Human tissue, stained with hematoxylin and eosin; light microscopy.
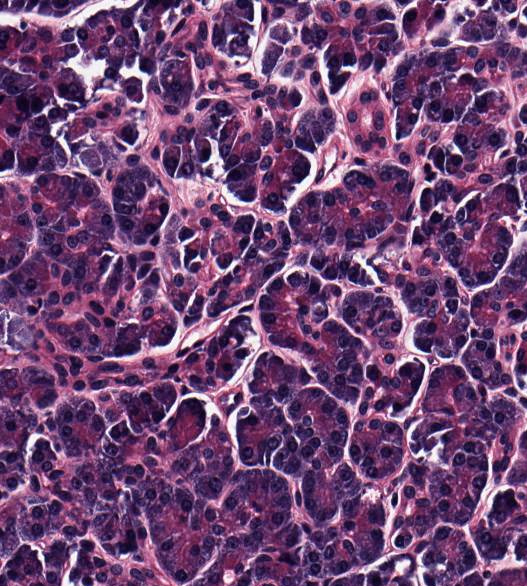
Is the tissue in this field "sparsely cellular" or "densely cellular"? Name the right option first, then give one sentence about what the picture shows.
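Densely cellular. Epithelial cells fill the whole field in closely packed rounded nests and lobules.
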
